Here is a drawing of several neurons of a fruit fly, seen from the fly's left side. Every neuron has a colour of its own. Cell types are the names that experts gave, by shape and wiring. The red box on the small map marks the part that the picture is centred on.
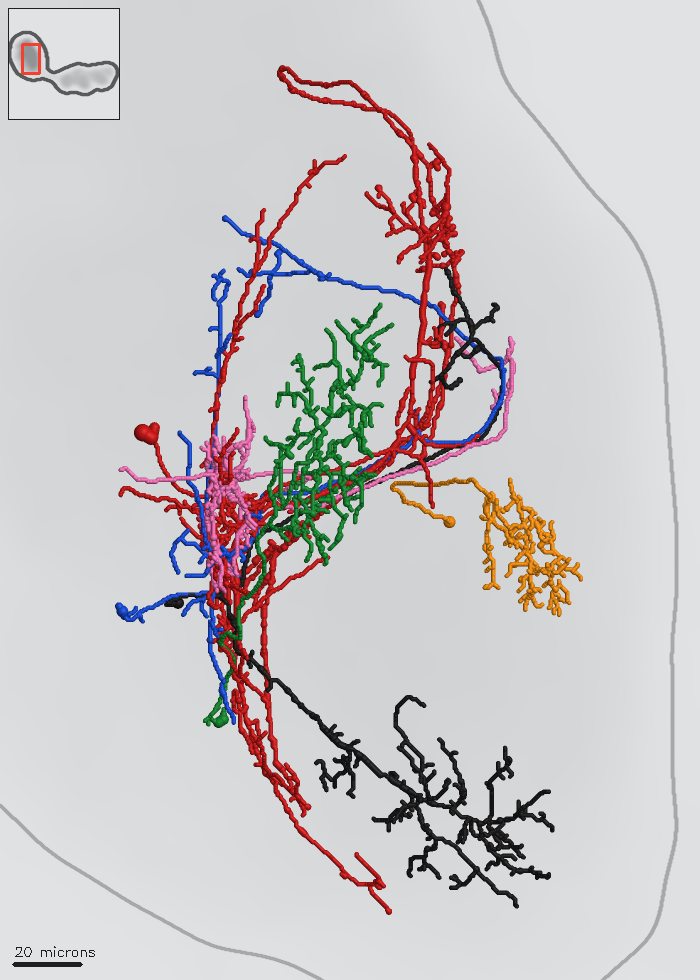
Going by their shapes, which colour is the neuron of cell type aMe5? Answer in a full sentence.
The colour is blue.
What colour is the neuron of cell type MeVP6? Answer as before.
The colour is pink.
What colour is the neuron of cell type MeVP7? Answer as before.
The colour is black.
